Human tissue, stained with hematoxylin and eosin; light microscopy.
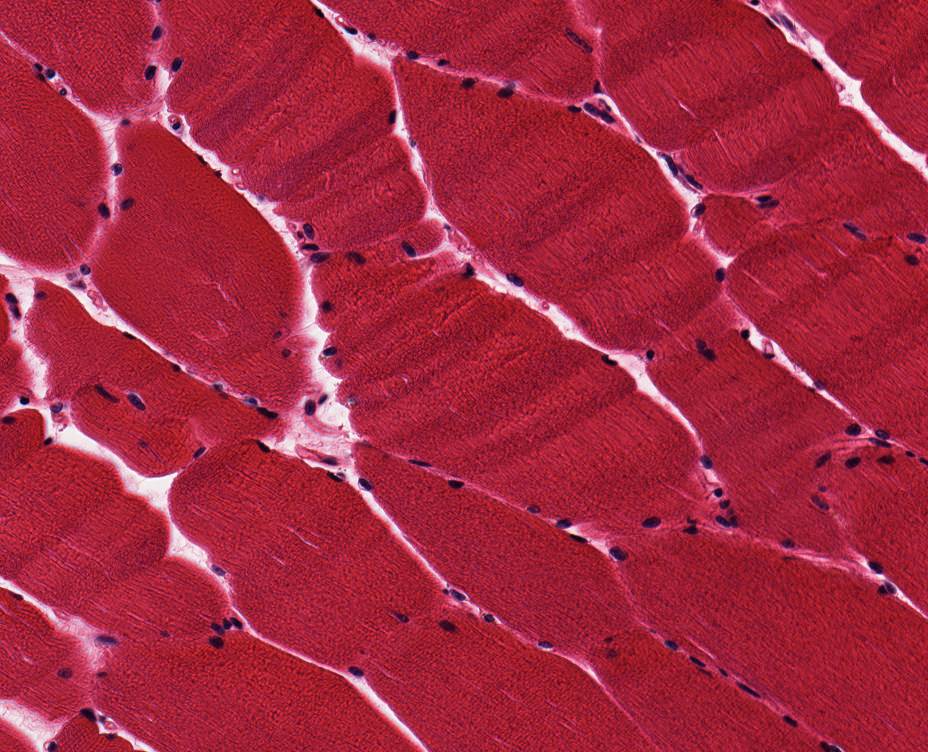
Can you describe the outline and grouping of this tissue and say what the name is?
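You'll see the nuclei sitting at the edges of the fibres, with none in the fibre centres. They're small, dark purple and flattened oval. The fibre cytoplasm is deep red, with fine lines running along the length of the fibres. Between fibres there are only thin strands of pale pink connective tissue. So this is skeletal muscle.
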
